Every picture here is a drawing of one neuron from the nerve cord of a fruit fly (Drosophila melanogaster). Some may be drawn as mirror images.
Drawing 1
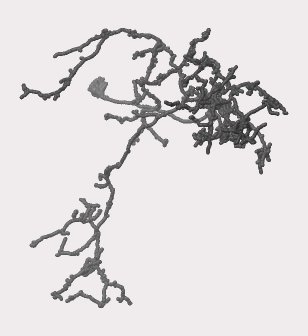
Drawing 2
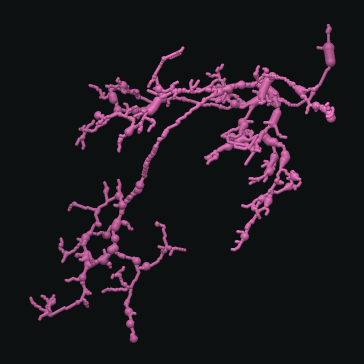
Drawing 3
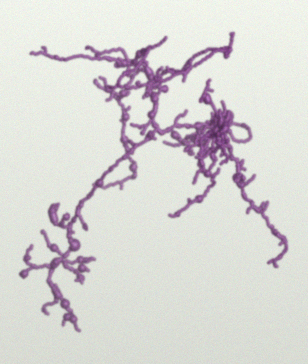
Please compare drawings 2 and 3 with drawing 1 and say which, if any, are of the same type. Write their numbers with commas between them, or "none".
3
